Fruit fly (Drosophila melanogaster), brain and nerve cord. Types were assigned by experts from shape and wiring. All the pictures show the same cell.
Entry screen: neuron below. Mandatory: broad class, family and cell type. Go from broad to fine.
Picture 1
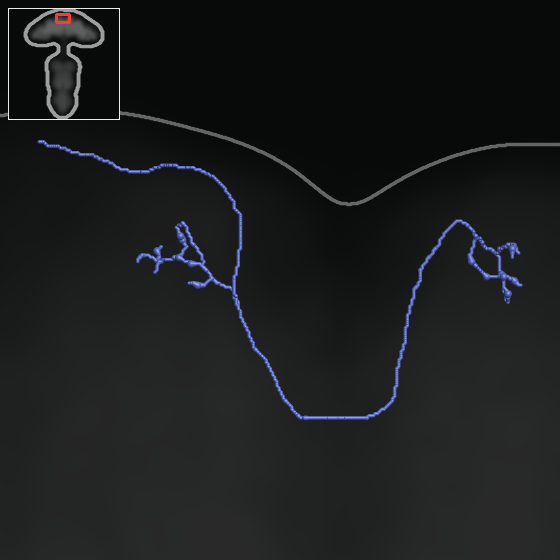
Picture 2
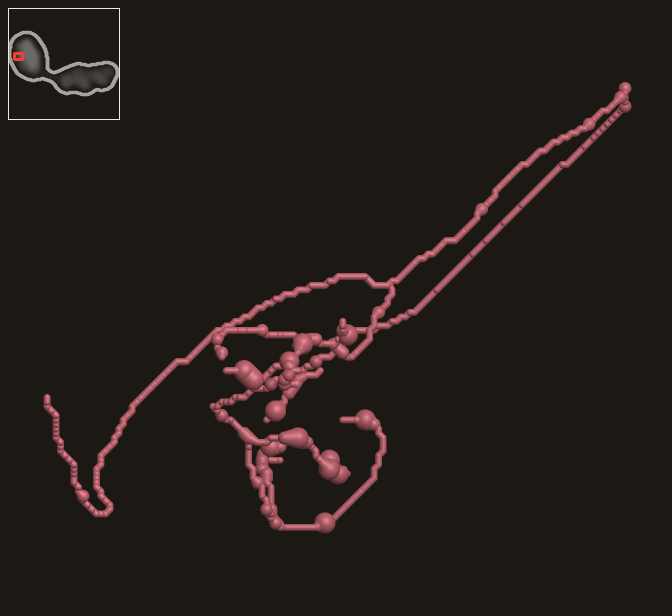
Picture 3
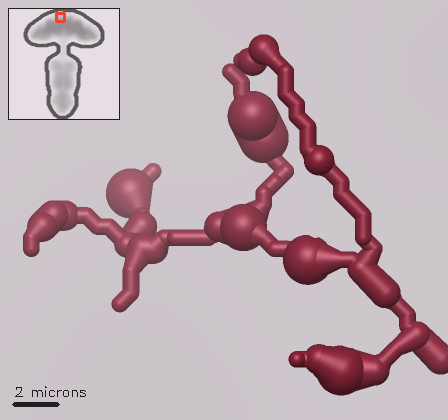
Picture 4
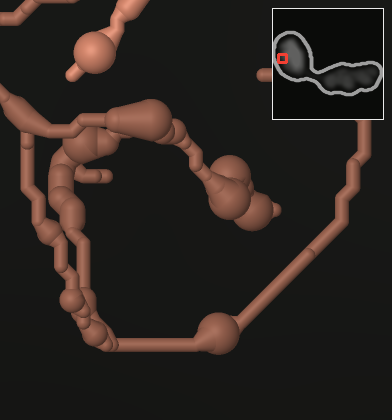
sensory neuron entering the brain; class olfactory; ORN_VC4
